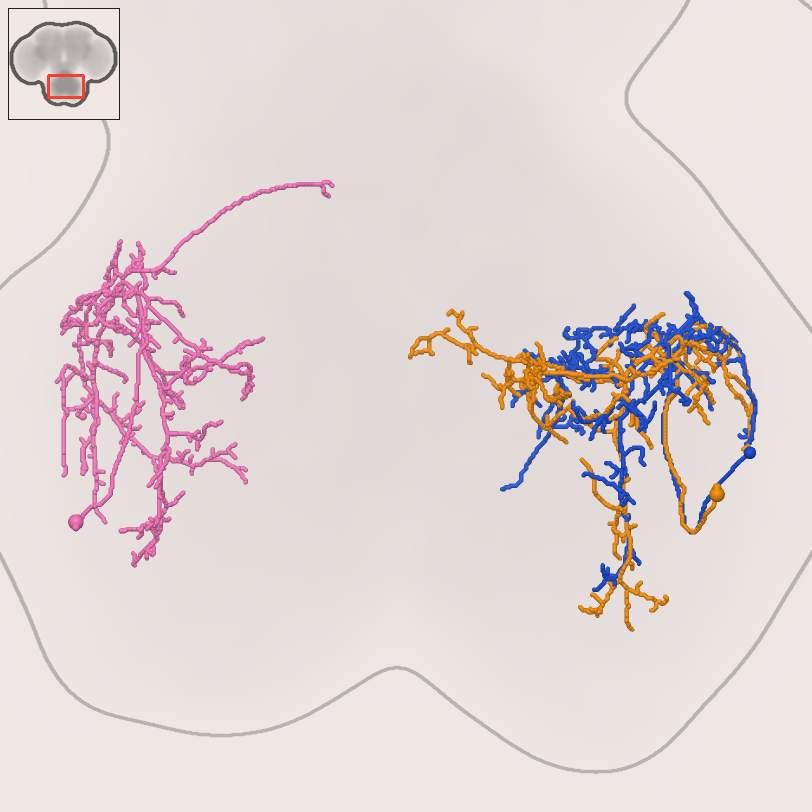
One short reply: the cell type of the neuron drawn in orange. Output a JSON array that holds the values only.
["IN08A038"]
